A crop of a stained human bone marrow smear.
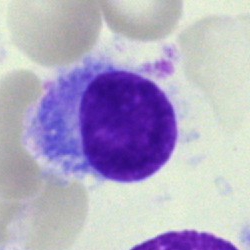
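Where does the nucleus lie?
Off-centre, pushed toward the right side of the cell, while most of the cytoplasm lies on the left and is blue-violet.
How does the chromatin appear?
Dense and dark purple, with only faint lighter patches.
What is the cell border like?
Ragged and irregular rather than smooth.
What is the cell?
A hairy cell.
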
